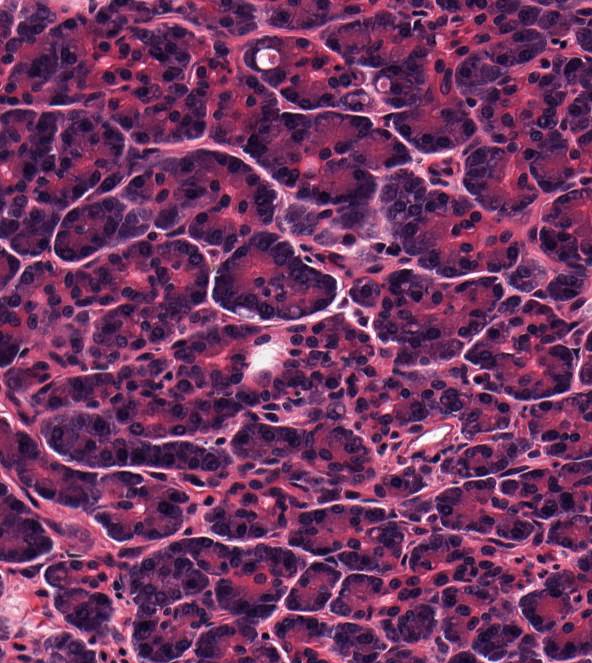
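Pancreas. Closely packed rounded and polygonal clusters of epithelial cells, arranged as acini, fill the whole field. Within each, cytoplasm looks purple toward the outer edge, pink toward the centre. Only thin, delicate pale pink strands of connective tissue part them. Empty spaces are few; I notice a small round one near the top centre.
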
